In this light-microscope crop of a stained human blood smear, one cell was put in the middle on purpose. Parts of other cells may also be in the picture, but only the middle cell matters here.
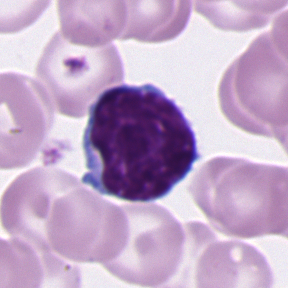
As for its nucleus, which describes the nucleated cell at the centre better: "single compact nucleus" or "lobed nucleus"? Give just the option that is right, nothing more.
Single compact nucleus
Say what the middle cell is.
typical lymphocyte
